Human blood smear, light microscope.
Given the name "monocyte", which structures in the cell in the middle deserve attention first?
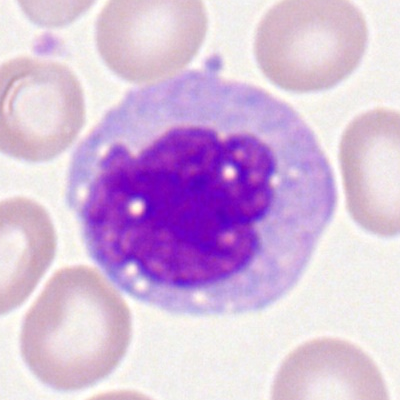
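Start with the several small clear vacuoles scattered across the cell, because those go with a monocyte.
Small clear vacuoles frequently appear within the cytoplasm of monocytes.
The other features are simply there to see. The nucleus is folded, with an irregular outline. The cytoplasm is a pale grey-lilac. Along the top edge, a single small knob projects from the cell.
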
